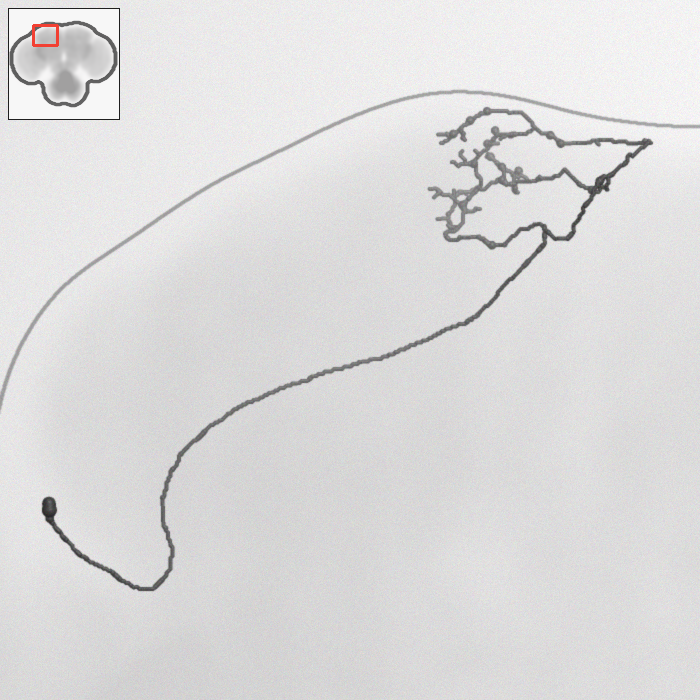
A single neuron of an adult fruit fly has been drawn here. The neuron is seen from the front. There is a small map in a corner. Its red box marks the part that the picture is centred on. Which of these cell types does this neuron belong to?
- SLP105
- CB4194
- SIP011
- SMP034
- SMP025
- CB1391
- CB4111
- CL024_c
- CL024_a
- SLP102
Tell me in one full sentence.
Classified by cell type, this neuron is CB1391.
